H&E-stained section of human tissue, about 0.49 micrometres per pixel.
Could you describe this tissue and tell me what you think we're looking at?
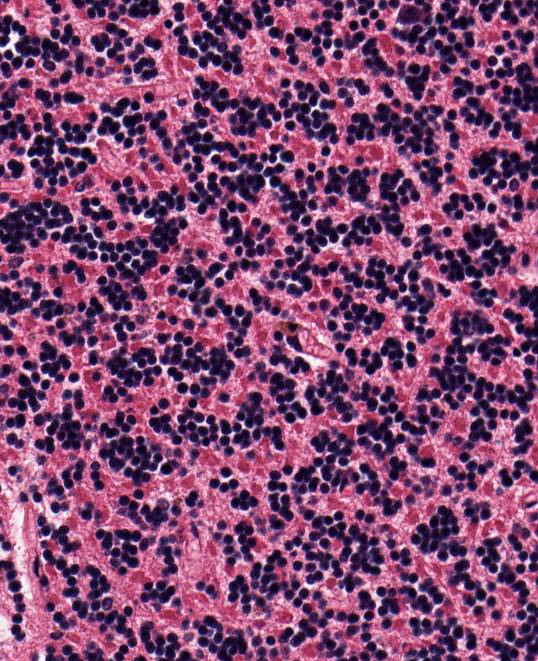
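Densely packed small nuclei, round and darkly stained with haematoxylin, fill the whole field in irregular clusters separated by pink-staining material. Very little cytoplasm is visible around them. They are similar in size throughout, with no large cells standing out. The tissue is cerebellum.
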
